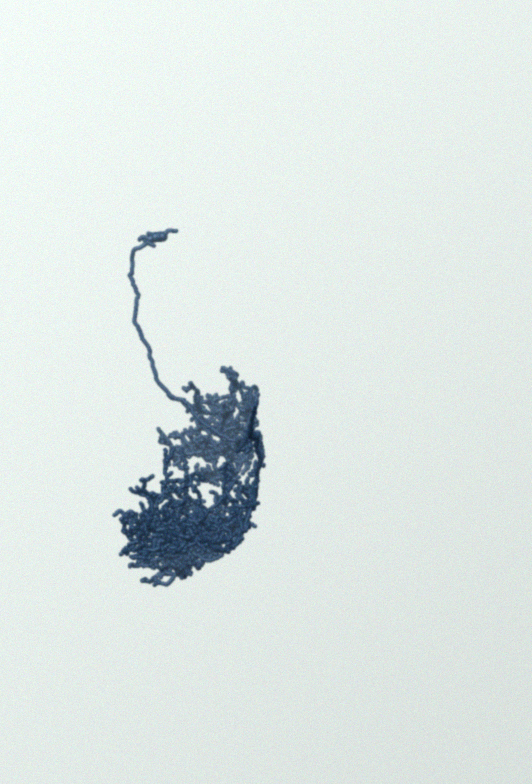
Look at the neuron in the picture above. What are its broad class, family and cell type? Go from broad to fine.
ascending neuron; hemilineage 17A; AN17A002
